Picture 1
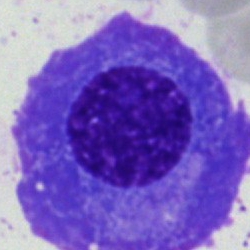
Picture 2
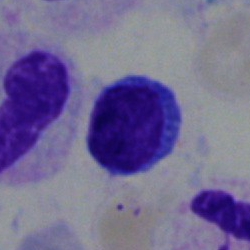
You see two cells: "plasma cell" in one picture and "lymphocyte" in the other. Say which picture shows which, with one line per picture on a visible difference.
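In picture 1 we see a plasma cell: The cytoplasm is abundant and forms a wide rim around the nucleus on all sides.
In picture 2 we see a lymphocyte: The cytoplasm is a scanty rim stained deep blue.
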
